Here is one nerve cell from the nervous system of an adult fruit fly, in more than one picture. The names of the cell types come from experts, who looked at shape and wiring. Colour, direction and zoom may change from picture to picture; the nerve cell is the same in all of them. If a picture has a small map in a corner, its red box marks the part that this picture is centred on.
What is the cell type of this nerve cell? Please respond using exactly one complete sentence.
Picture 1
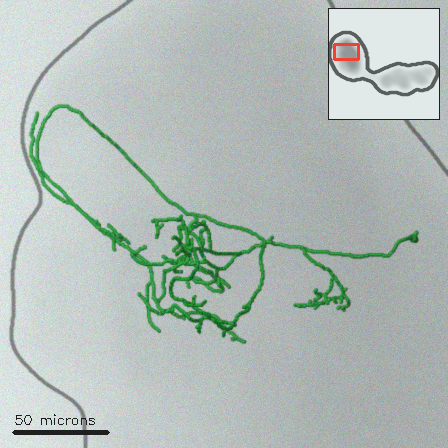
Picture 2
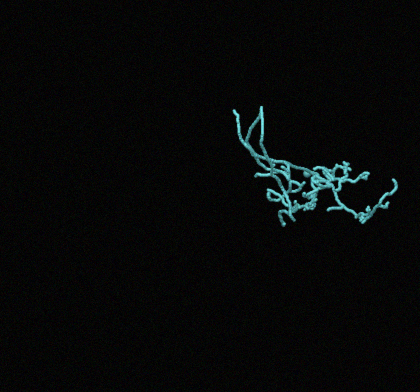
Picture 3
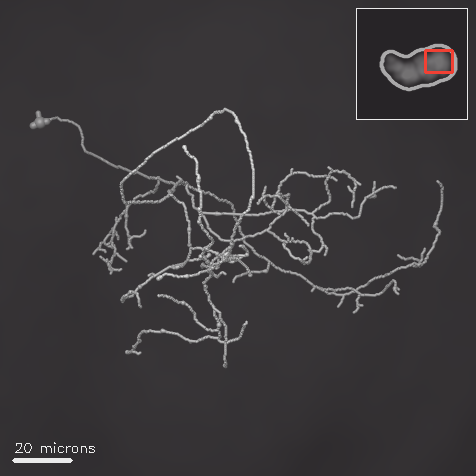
It is LAL136_b that names the cell type of this nerve cell.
